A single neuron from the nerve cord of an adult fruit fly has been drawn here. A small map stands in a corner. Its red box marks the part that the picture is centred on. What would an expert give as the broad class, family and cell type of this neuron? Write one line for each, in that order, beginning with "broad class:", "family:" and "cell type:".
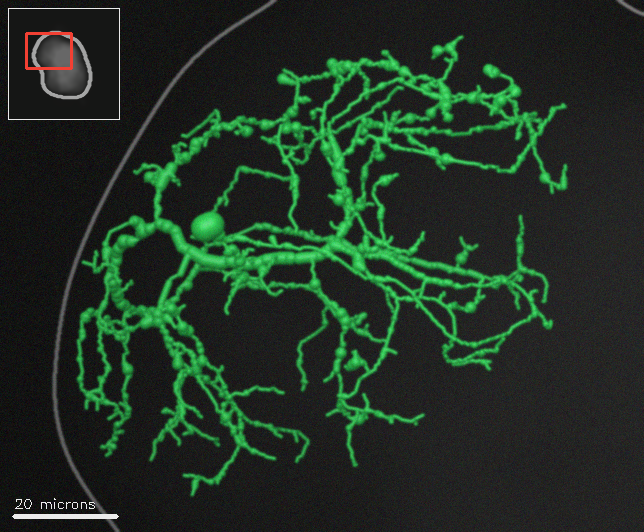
broad class: nerve-cord intrinsic neuron
family: hemilineage 03A
cell type: IN03A060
